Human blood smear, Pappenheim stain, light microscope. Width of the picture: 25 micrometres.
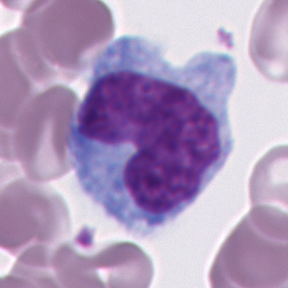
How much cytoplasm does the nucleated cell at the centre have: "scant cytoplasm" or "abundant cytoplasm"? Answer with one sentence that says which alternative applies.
The cytoplasm of this cell is abundant.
